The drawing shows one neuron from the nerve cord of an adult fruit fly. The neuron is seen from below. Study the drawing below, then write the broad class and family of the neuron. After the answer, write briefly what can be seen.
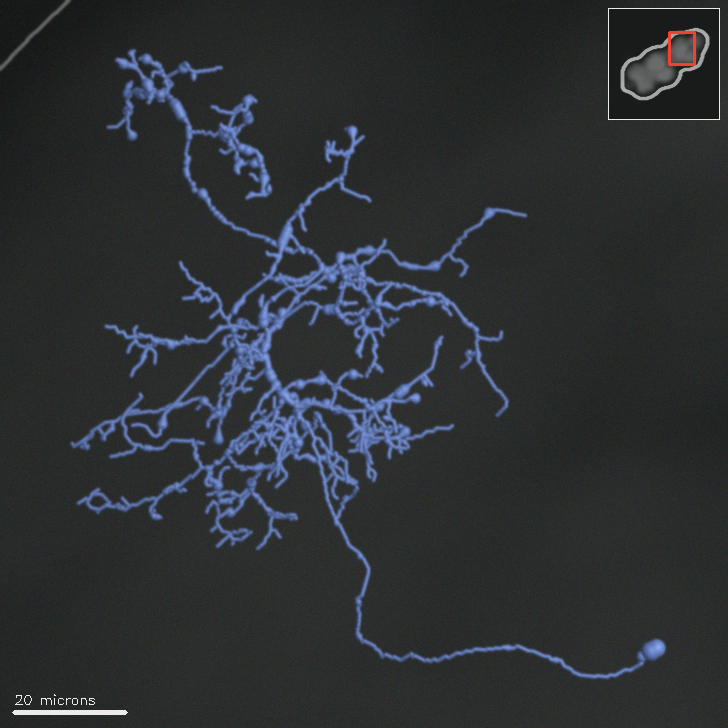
Its broad class is nerve-cord intrinsic neuron. The family is hemilineage 13B. From top to bottom in the picture it spans about 110 microns. As drawn here it is about as wide as it is tall.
